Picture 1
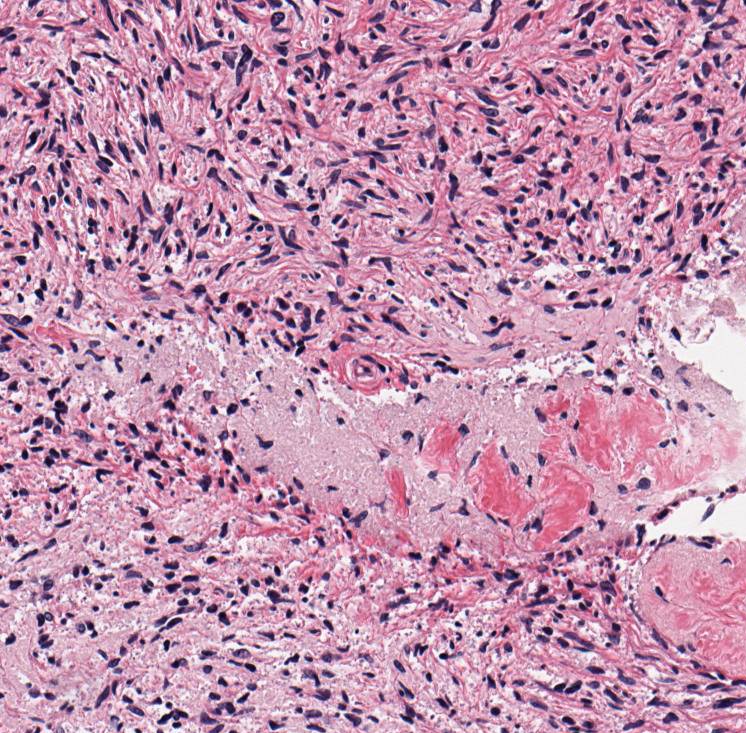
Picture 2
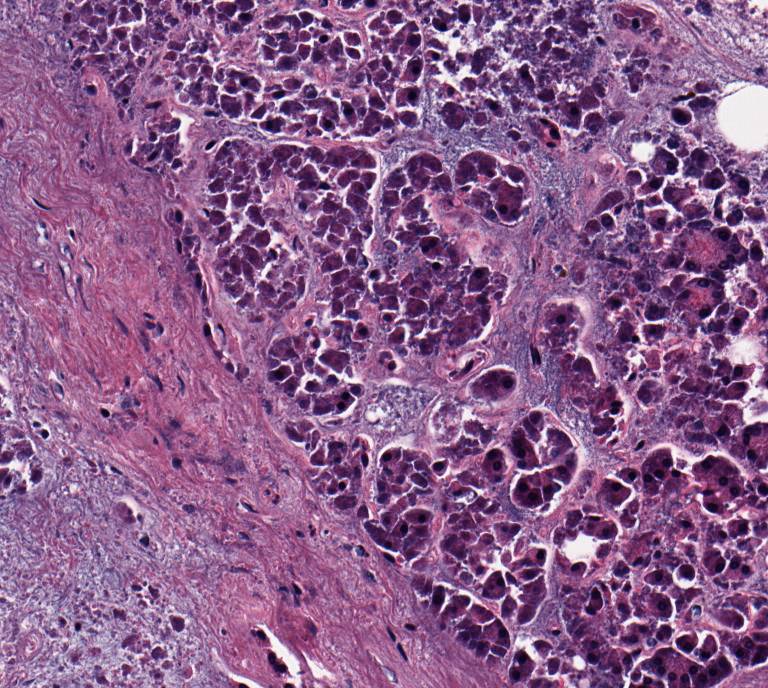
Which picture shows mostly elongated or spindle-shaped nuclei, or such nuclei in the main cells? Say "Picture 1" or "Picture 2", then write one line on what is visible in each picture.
Picture 1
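What picture 1 shows: The spindle cell nuclei are dark, elongated and often wavy or tapered, with scant cytoplasm.
What picture 2 shows: Most nuclei within the nests are round.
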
